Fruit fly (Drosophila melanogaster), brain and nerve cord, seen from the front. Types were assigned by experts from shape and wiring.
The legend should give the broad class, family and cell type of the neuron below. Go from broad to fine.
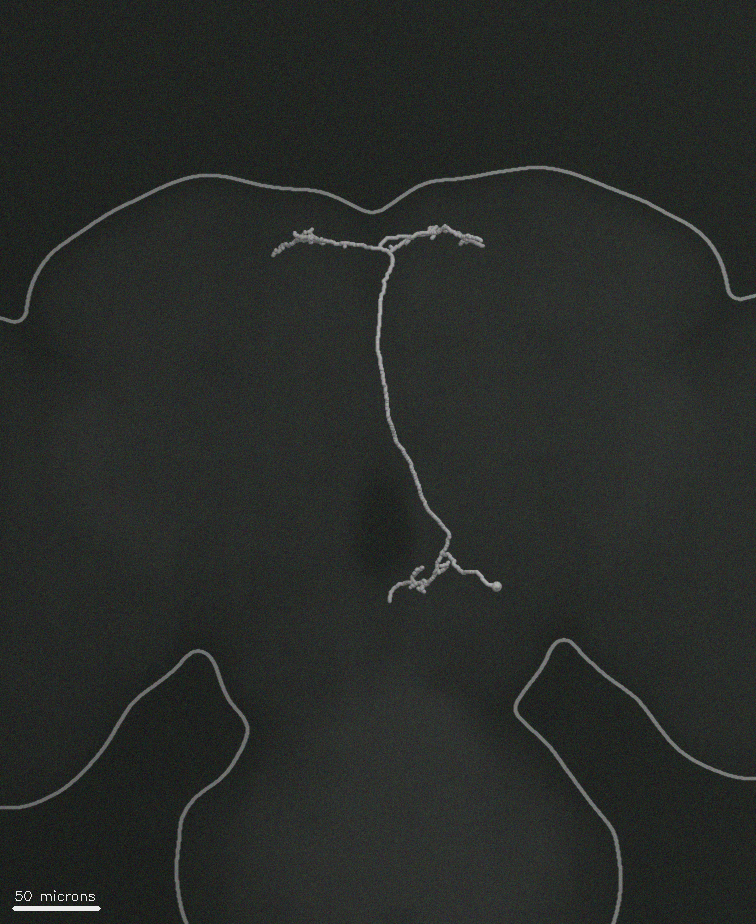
central-brain intrinsic neuron; hemilineage FLAa2; CB3446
